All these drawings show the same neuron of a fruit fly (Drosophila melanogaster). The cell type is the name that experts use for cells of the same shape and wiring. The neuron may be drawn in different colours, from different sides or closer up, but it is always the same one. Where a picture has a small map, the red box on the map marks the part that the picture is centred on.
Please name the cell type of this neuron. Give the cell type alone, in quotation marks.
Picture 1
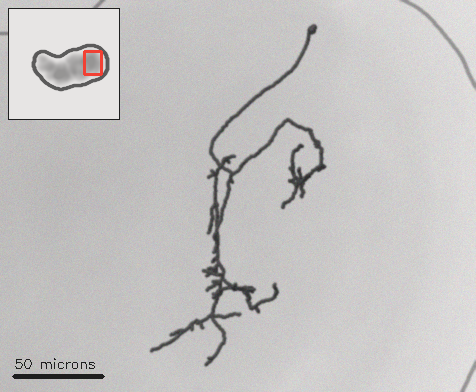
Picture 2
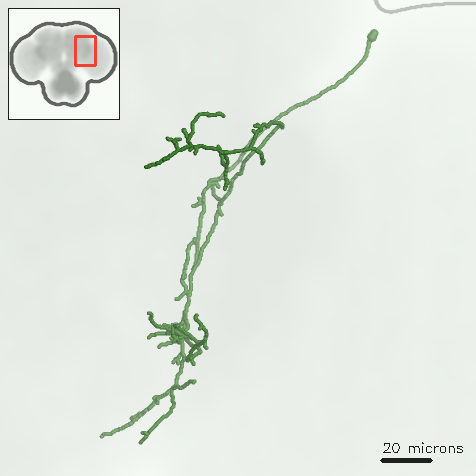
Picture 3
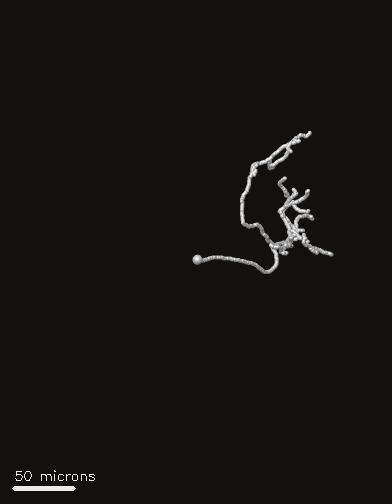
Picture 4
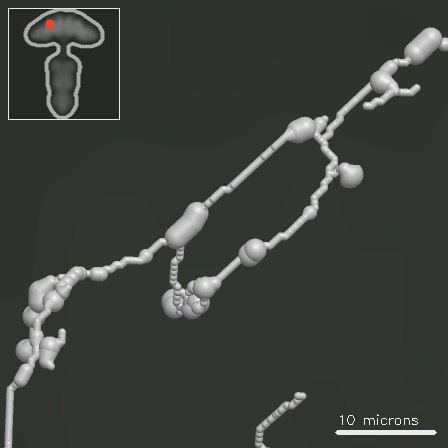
"AVLP486"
